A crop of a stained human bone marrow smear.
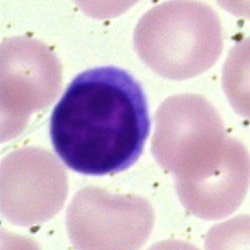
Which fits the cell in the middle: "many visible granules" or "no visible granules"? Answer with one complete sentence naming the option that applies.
The cytoplasm of the cell lacks visible granules entirely.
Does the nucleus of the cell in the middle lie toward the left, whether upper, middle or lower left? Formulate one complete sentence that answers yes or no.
Yes, to the right of the nucleus lies most of the cytoplasm.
